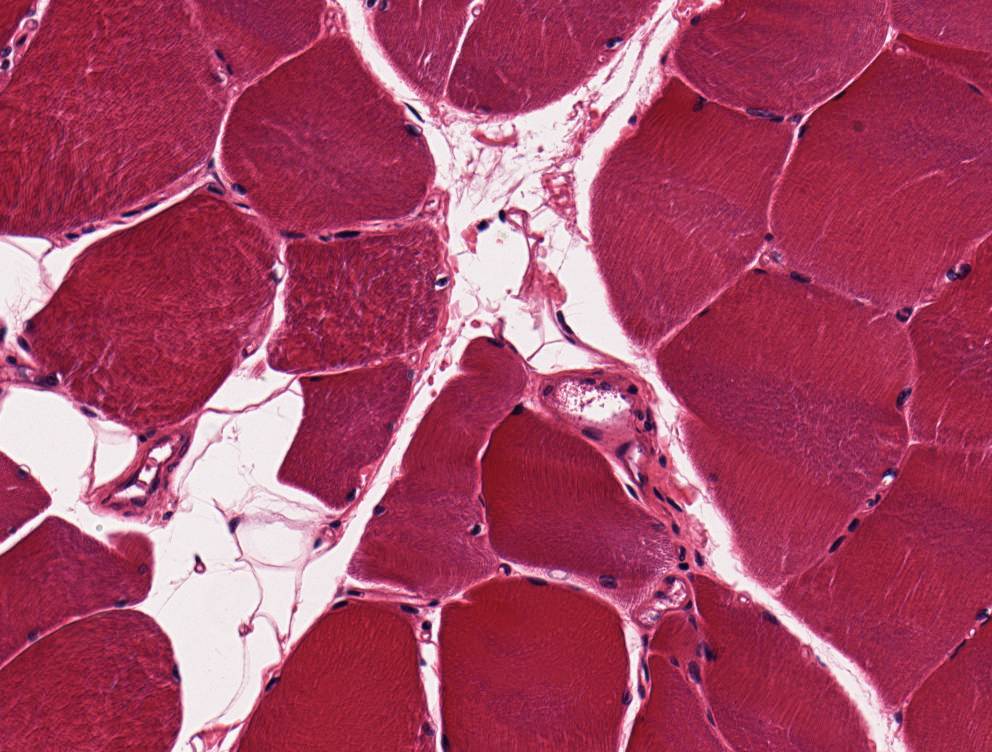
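Skeletal muscle, haematoxylin and eosin. Fibre nuclei: small, dark, flattened, at the fibre edges. Fibres are grouped in bundles separated by wider pale connective tissue strands, with only thin strands between individual fibres. A small blood vessel lies in the connective tissue between bundles, just right of centre.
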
